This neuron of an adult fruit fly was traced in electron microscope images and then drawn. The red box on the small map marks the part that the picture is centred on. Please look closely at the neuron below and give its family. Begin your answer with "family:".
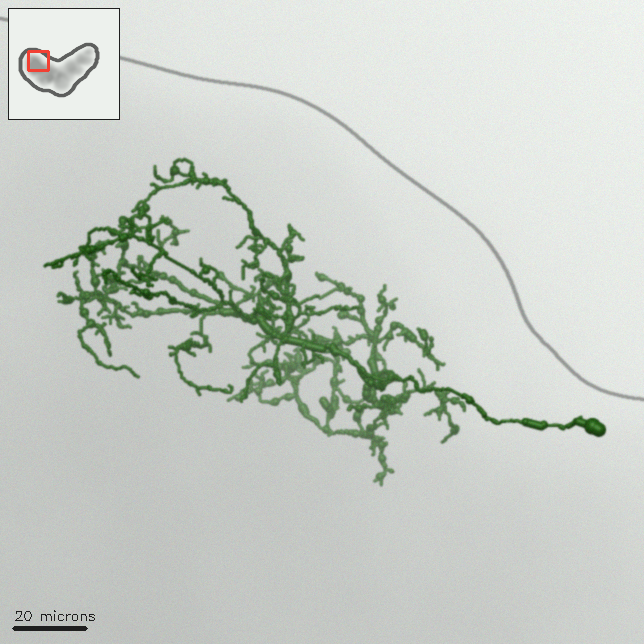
family: hemilineage DM4_dorsal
